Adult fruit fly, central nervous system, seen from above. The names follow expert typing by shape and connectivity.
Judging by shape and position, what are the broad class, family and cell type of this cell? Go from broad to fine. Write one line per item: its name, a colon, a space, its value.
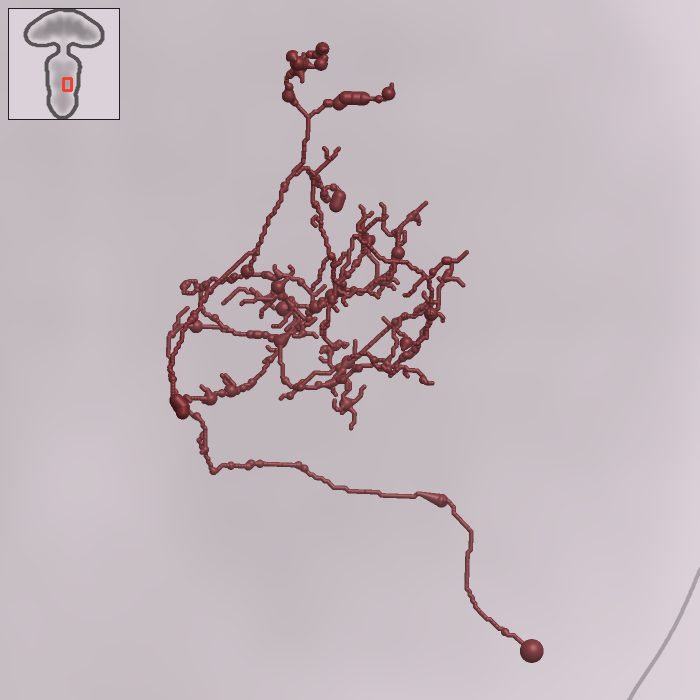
broad class: nerve-cord intrinsic neuron
family: hemilineage 01B
cell type: IN01B067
